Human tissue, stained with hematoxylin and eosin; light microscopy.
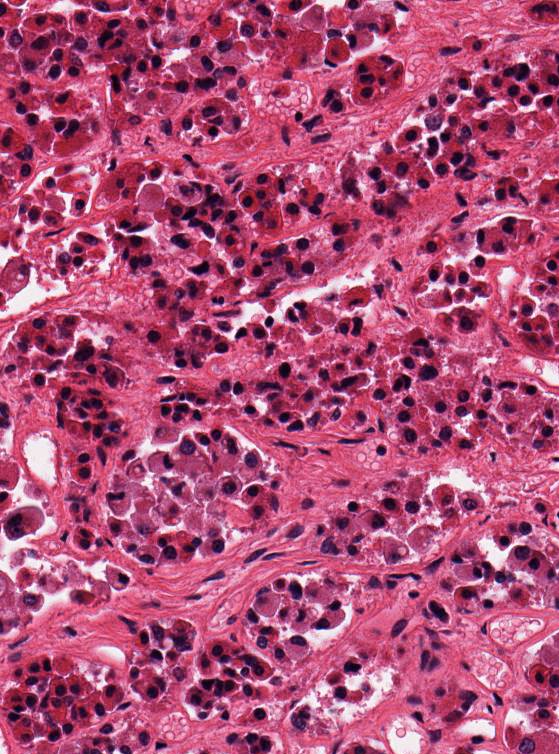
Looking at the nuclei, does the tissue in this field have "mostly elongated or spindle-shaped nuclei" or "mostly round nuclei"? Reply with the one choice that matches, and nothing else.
Mostly round nuclei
